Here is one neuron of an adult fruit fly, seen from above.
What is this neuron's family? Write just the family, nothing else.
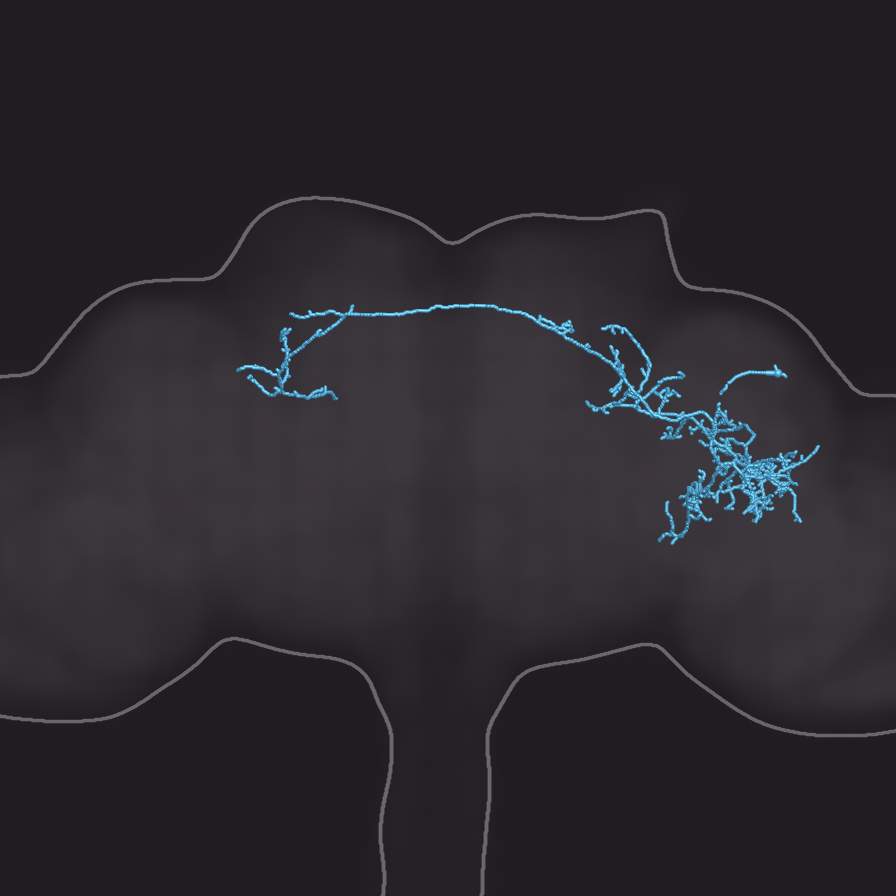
hemilineage SLPad1_anterior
